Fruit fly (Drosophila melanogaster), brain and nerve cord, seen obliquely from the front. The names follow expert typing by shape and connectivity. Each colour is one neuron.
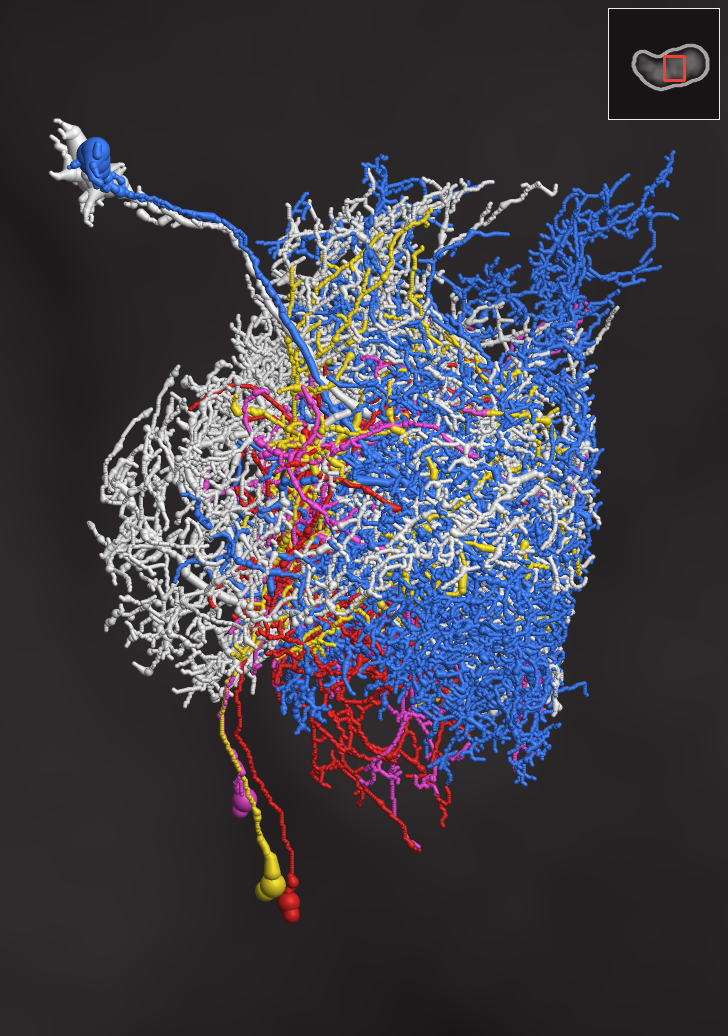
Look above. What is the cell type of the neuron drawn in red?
AVLP109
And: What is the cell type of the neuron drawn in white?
AVLP080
